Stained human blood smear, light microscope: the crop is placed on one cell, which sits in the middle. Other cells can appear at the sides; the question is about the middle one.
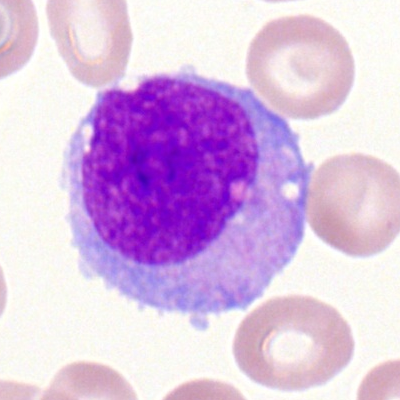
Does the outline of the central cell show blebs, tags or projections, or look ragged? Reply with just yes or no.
Yes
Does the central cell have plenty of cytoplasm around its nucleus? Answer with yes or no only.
Yes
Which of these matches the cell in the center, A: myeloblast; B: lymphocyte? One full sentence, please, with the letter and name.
What sits in the middle of the crop is a myeloblast, and option A is correct.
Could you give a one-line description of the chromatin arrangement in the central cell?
Thanks for asking; the chromatin is coarsely clumped.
